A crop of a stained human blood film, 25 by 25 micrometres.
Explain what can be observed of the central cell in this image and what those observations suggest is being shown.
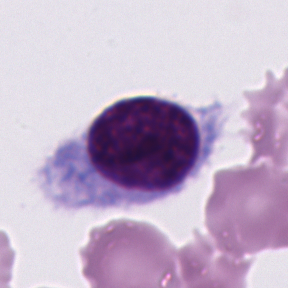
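One, the nucleus: a smooth oval with no indentation or lobes. Two, the chromatin: dark purple and dense, with a mottled, clumped texture. Three, the outer edge of the cytoplasm: ragged and frayed rather than smooth. Four, granules: none distinct in the cytoplasm. It is a hairy cell.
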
